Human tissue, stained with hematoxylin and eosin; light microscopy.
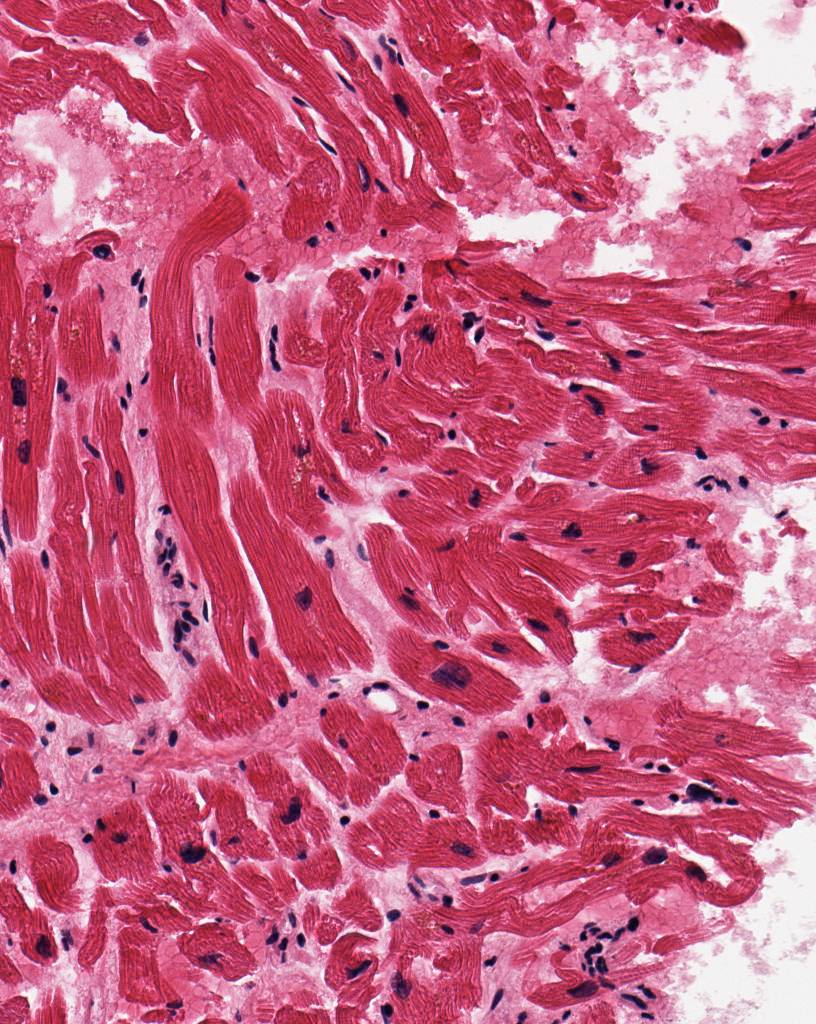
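Left ventricle of the heart. Deep red muscle fibres branch and join their neighbours in an interlacing network, with fine cross-striations visible along them. On the left the fibres run lengthwise from top to bottom, whereas many in the lower part are cut across or obliquely. The muscle cell nuclei sit centrally within the fibres, not at their edges.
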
